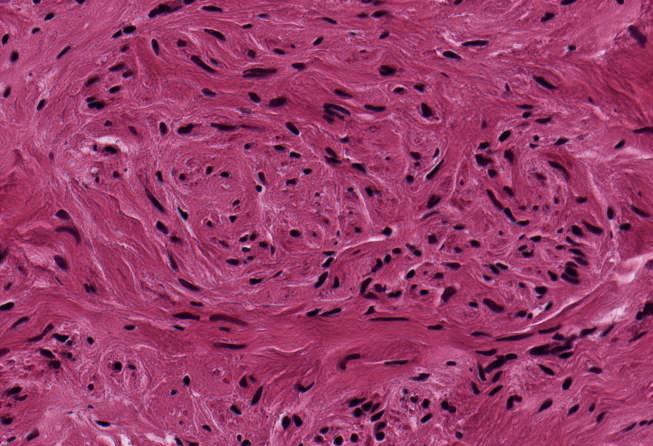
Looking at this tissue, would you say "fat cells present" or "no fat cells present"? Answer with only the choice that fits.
No fat cells present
